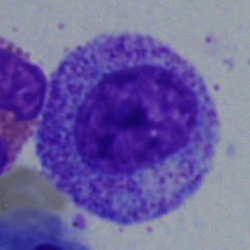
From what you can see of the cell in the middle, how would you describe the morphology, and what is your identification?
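A round, smooth outline without surface projections bounds the cell. Its chromatin is deep purple and finely textured, faintly mottled rather than gathered in coarse dense blocks. Purple granules pack the cytoplasm densely, and no clear vacuoles are seen. The cell is a myelocyte.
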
